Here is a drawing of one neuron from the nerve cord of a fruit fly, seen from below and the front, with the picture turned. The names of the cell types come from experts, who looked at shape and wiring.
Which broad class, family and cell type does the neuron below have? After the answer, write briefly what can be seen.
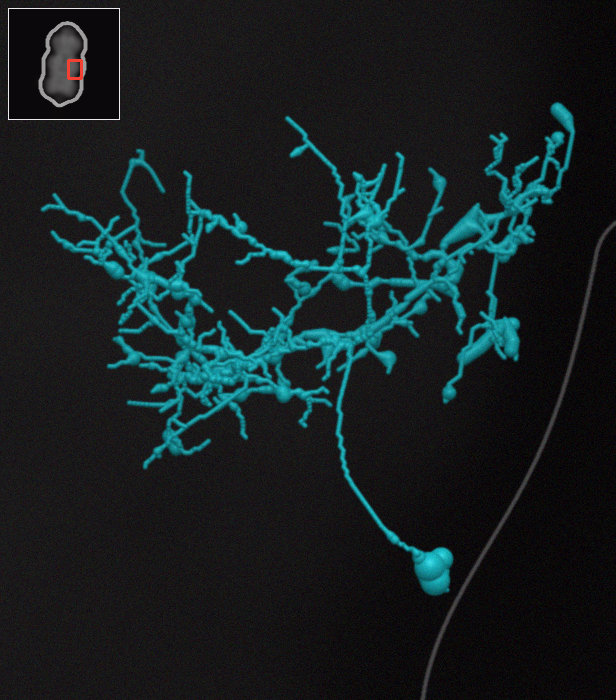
Its broad class is nerve-cord intrinsic neuron. The family is hemilineage 08A. Its cell type is IN08A049. The picture shows dozens of branch ends. As drawn here it is about as wide as it is tall.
